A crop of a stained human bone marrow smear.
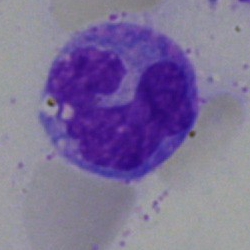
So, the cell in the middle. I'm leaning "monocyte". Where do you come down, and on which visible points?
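What I keep coming back to are the small clear vacuoles at the left edge of the cytoplasm.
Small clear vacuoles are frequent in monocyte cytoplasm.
On that basis monocyte fits, and I'd choose it over band neutrophil. Otherwise, the outline is roughly round and smooth. The nucleus is deeply indented, a pale cleft running in from its upper edge, and I can't see any nucleoli.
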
